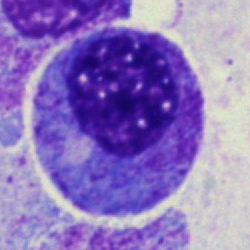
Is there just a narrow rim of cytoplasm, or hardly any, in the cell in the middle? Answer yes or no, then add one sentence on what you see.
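No. The cytoplasm is abundant and fills a wide band on the lower and left sides of the nucleus.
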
